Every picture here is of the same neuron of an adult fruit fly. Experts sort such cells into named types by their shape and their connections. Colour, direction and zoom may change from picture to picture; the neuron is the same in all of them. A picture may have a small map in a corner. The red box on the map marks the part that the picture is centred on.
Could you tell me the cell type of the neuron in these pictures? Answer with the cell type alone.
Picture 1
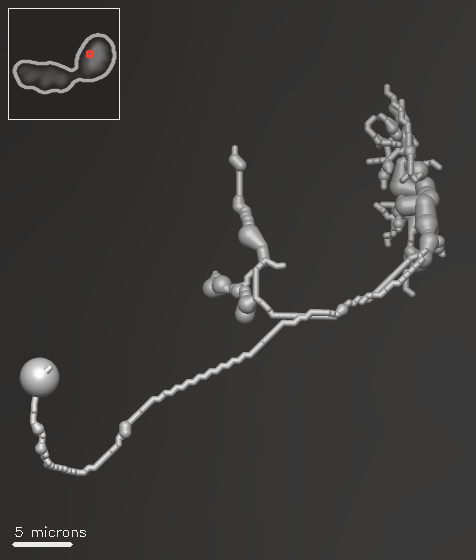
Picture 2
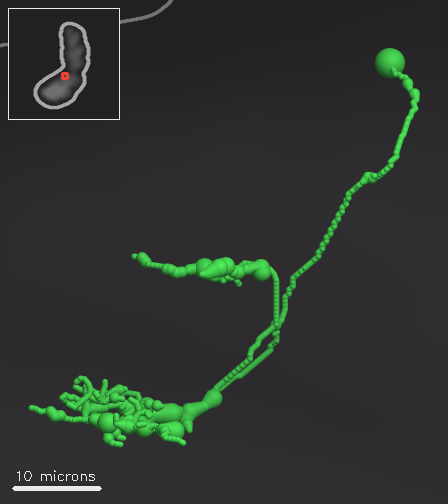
T5b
